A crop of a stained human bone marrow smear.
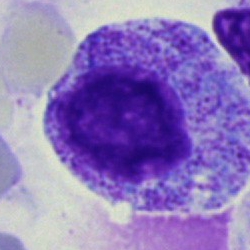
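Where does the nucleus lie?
Off-centre, toward the left side of the cell.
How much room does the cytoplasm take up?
A broad area on the right side of the cell.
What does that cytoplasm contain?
Coarse purple granules crowd it, with pale greyish blue between them.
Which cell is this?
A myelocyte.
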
